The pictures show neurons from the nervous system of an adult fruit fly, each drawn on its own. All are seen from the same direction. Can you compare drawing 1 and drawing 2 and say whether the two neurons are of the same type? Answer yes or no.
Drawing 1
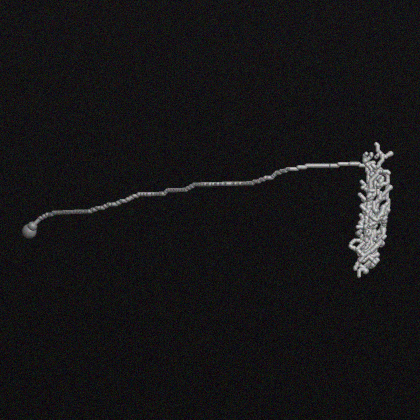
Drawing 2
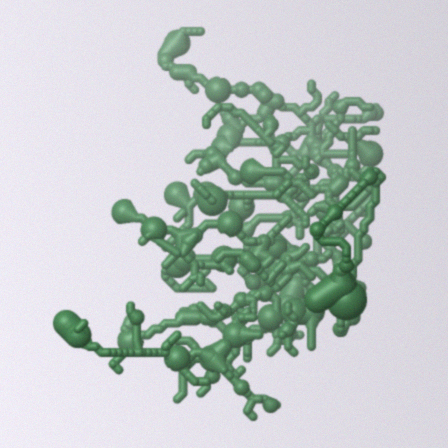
no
